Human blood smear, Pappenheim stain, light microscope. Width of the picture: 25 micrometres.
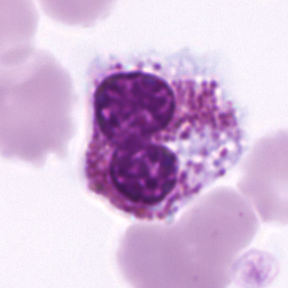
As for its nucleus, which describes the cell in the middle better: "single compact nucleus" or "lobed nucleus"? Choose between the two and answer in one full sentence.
It is a lobed nucleus that this cell contains.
